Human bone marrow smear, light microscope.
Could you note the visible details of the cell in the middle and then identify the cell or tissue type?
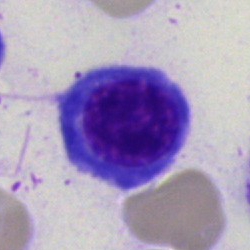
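Chromatin is coarse, clumped into dark patches. The cytoplasm stains deep blue, with a paler zone beside the left side of the nucleus. From the left edge of the cell extends a thin, thread-like strand. It is an erythroblast.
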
